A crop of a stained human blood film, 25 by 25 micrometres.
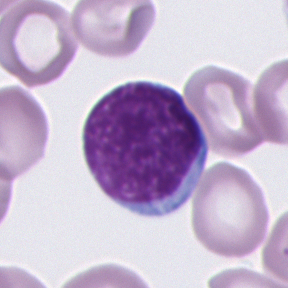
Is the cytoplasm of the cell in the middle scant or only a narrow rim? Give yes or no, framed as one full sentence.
Yes, the cytoplasm of this cell is scant.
